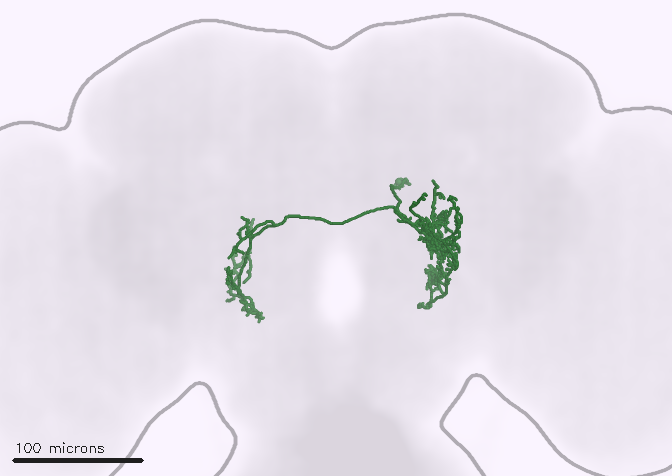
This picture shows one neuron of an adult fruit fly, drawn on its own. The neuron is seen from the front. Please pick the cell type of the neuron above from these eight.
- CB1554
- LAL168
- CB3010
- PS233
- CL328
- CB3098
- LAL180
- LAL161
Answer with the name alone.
LAL168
